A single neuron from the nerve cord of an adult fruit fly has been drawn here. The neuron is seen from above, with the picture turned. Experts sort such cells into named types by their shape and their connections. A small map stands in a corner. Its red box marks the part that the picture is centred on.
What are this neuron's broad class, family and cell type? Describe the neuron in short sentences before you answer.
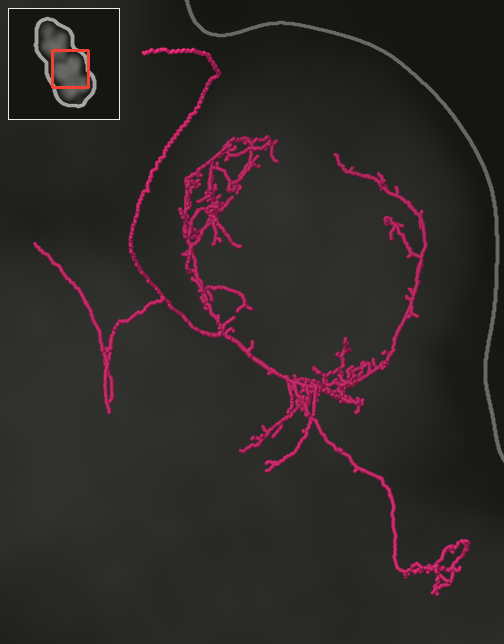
The drawing shows no cell body. Dozens of branch ends can be seen. It is a nerve-cord intrinsic neuron. The family is hemilineage 23B. Its cell type is IN23B064.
